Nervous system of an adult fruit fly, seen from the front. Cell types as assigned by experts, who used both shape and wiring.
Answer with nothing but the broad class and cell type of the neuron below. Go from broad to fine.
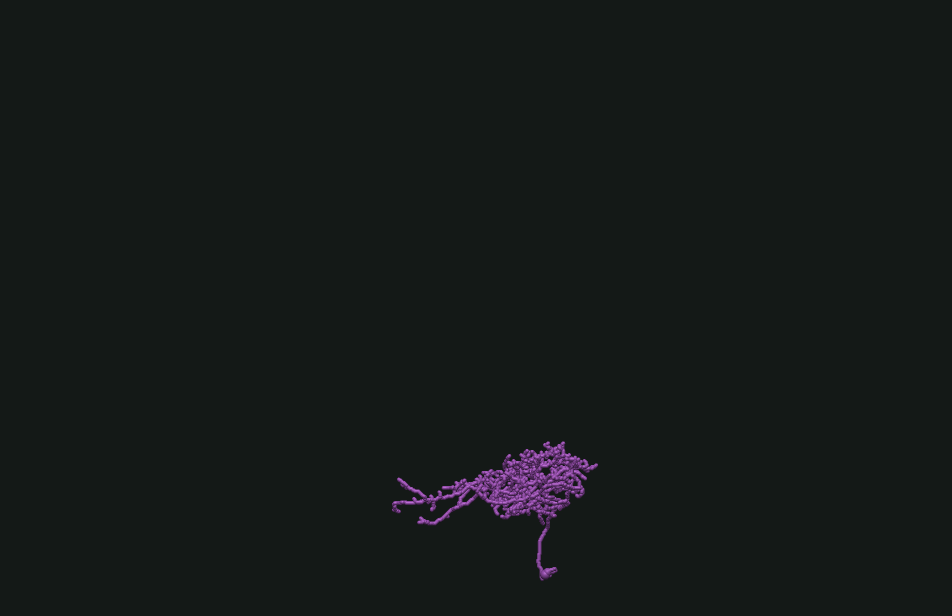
central-brain intrinsic neuron; GNG081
